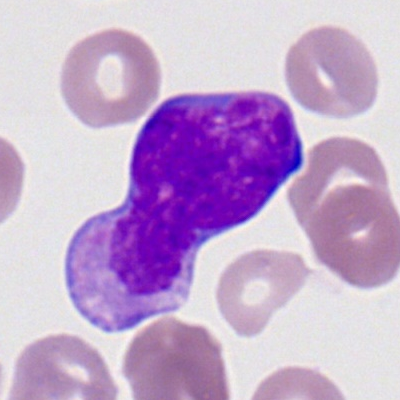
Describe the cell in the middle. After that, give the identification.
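First I notice the nucleus: irregular and elongated, following the pinched shape of the cell. It fills most of the cell, so there is only a small amount of cytoplasm, and most of that sits at the lower-left end. The chromatin is deep purple, with paler flecks scattered through it. This is a myeloblast.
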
